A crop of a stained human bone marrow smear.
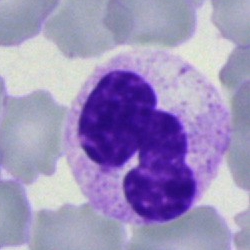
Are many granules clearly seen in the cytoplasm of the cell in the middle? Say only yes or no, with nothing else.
Yes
